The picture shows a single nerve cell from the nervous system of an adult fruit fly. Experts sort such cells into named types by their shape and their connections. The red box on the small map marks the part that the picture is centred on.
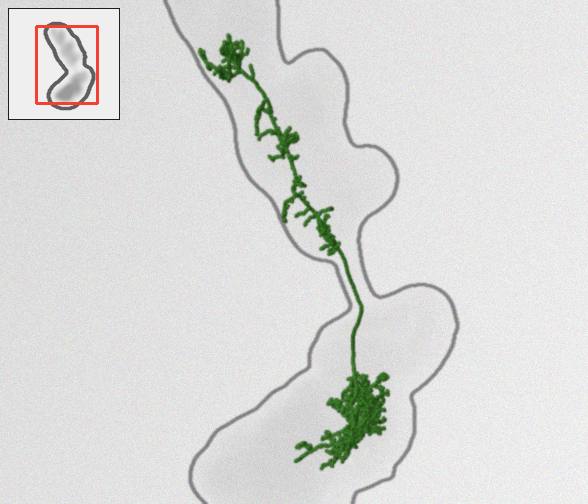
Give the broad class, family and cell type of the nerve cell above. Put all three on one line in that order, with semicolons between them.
descending neuron; DNge; DNge063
